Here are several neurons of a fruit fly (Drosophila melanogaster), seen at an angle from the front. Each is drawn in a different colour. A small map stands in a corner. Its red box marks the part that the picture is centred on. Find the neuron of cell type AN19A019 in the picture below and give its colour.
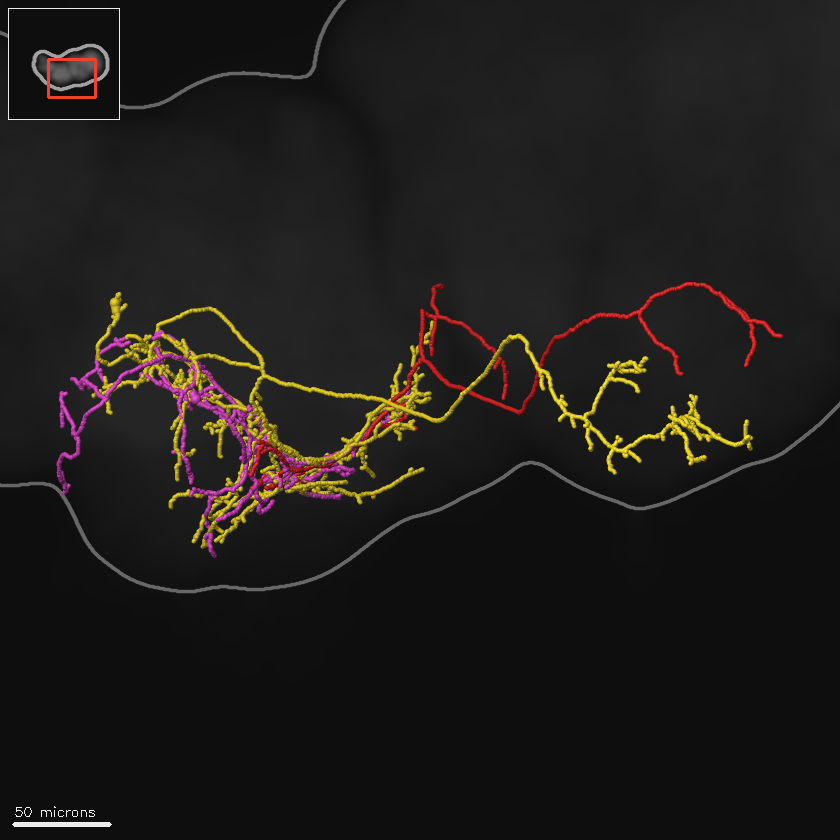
yellow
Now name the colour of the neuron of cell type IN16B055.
magenta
